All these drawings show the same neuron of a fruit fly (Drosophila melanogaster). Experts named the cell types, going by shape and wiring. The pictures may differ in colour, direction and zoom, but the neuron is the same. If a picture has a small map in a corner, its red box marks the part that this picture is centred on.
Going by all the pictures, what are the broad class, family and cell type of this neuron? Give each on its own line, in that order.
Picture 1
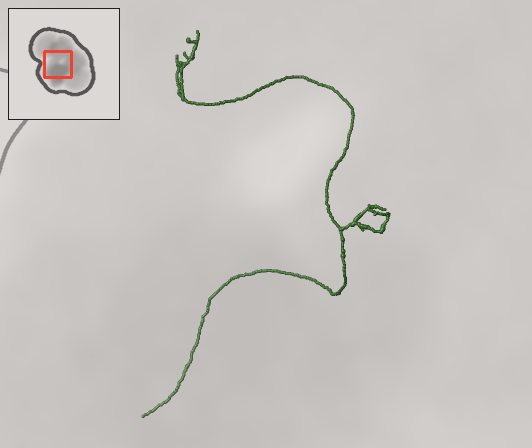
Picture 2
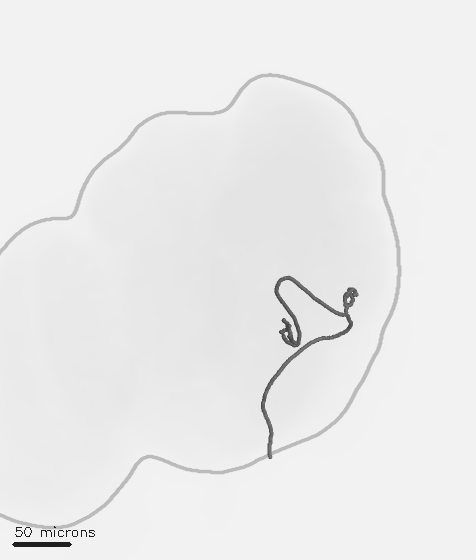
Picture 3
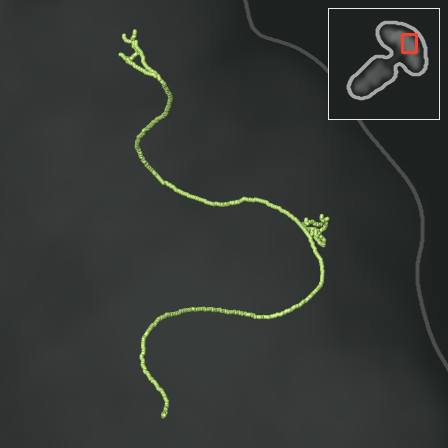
sensory neuron entering the brain
class olfactory
ORN_VC1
